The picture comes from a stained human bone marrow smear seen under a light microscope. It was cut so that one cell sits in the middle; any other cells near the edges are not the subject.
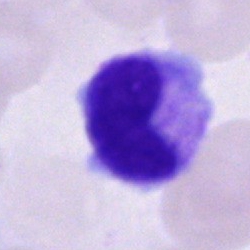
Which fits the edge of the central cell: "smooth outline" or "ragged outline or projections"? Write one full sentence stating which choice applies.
Along its outline, the cell is ragged or frayed, or bears projections, blebs or tags.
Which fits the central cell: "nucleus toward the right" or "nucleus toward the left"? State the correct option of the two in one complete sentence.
It is to the right of the nucleus that most cytoplasm is found.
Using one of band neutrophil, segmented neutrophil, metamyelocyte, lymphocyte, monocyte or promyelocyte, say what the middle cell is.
metamyelocyte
